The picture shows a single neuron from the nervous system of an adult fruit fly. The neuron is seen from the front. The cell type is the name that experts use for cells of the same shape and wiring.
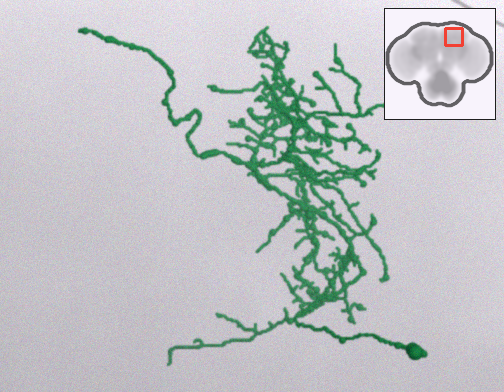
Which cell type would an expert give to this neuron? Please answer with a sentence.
The cell type is SMP038.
